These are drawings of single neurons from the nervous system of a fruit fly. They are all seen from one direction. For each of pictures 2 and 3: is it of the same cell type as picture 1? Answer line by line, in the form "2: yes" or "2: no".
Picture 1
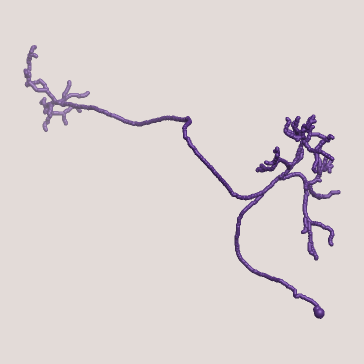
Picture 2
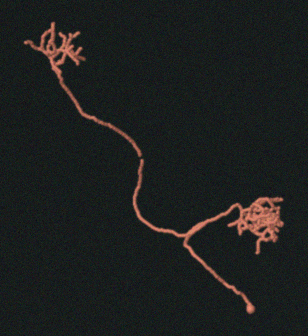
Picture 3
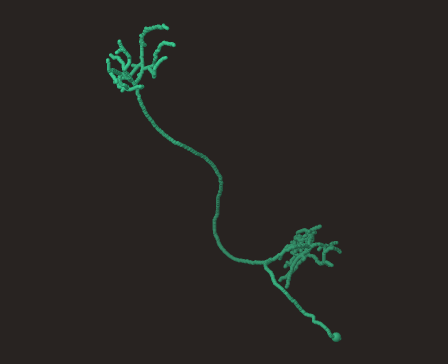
2: yes
3: no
